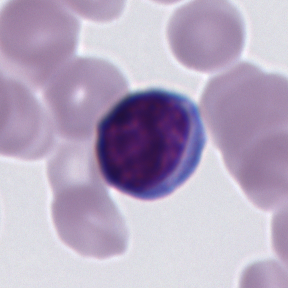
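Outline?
Roughly round, smooth edge.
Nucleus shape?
Round to oval; no lobes, no deep indentation.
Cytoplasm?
Blue, no vacuoles.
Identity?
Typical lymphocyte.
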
